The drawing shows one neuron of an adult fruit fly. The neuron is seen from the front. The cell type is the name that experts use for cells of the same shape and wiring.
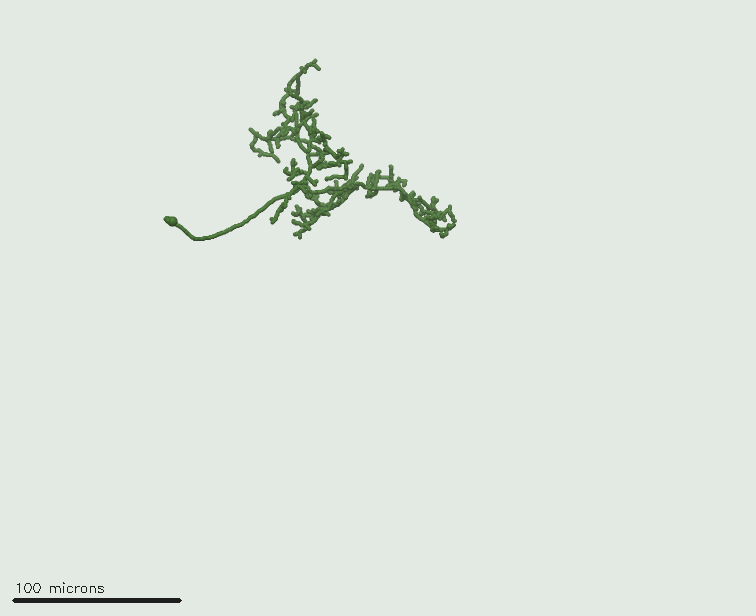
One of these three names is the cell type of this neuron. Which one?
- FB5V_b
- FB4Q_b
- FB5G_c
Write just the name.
FB5G_c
